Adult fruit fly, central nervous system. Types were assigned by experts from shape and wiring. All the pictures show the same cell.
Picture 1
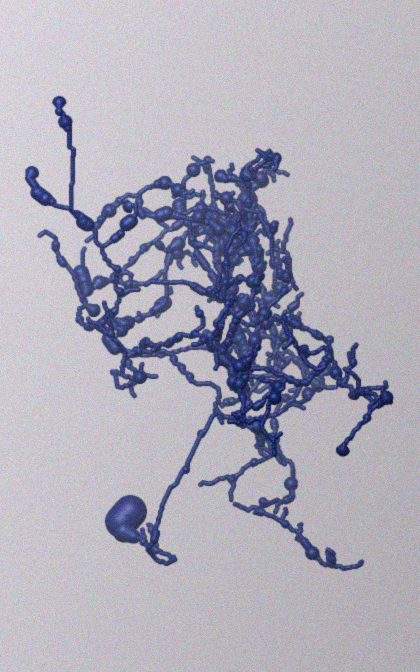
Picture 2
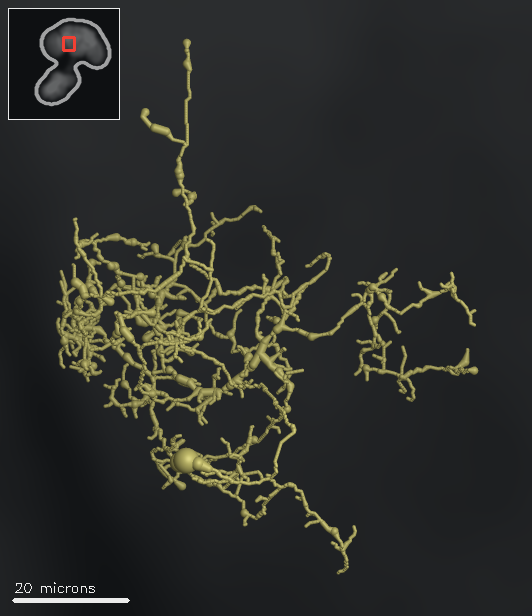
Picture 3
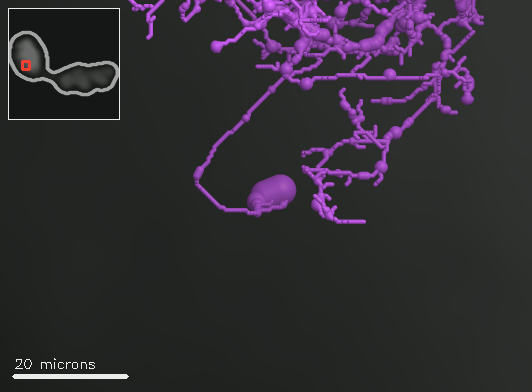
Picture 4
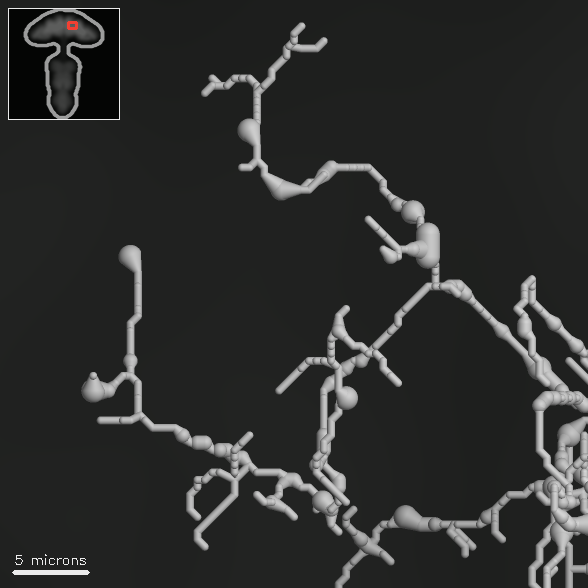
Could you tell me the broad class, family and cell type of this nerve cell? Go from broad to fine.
central-brain intrinsic neuron; hemilineage WEDa1; CB1314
